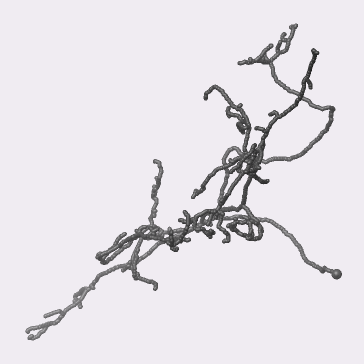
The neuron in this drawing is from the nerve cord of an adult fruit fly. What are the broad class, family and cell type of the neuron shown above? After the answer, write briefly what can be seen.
This is a nerve-cord intrinsic neuron. Its family is hemilineage 05B. Its cell type is IN05B073. As drawn here it is about as wide as it is tall.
